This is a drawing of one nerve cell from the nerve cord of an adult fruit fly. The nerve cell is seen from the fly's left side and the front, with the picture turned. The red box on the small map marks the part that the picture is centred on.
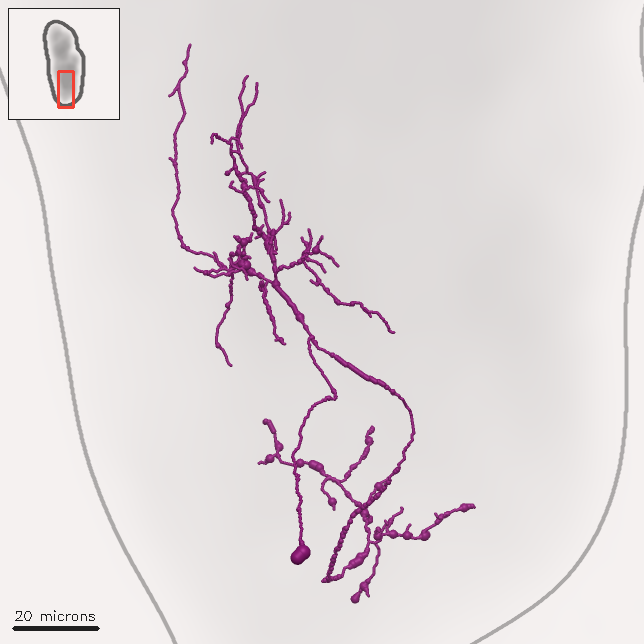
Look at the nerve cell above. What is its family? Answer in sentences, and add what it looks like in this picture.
The family is hemilineage 01A. It is a nerve-cord intrinsic neuron. By the scale bar it is about 130 microns tall in this view. The picture shows dozens of branch ends.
